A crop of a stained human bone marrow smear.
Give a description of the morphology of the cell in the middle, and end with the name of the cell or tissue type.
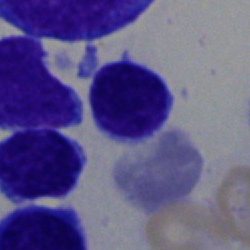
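Outline round, smooth. Chromatin dense, deep purple throughout. No granules visible. Image slightly blurred; cell edges softened. Lymphocyte.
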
